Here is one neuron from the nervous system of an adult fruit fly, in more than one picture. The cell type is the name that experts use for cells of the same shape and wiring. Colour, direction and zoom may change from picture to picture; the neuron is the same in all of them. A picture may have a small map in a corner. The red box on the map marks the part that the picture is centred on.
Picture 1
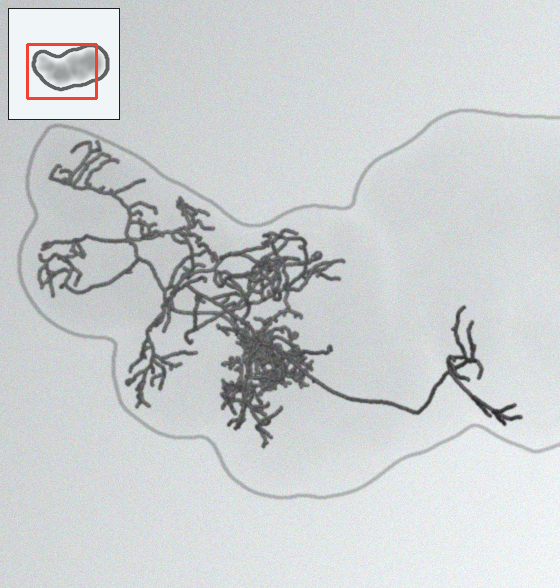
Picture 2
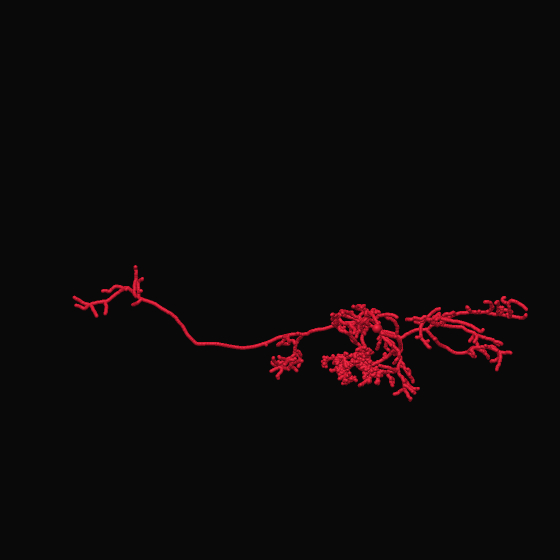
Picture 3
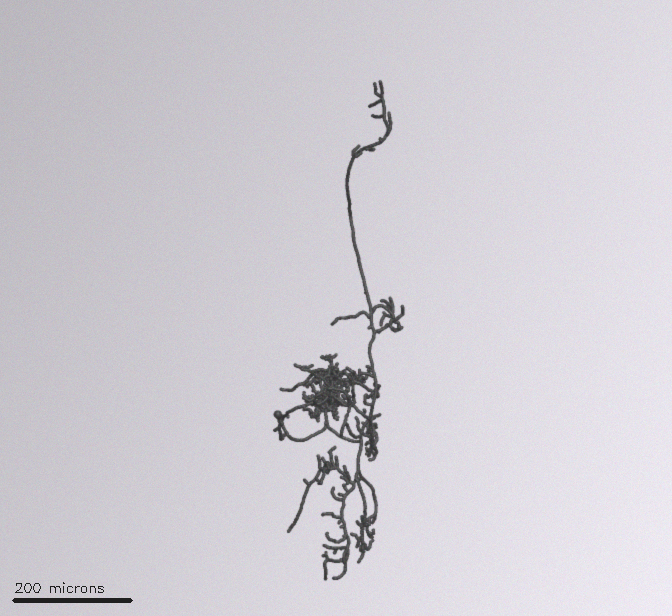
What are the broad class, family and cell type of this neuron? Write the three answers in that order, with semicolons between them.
ascending neuron; hemilineage 19B; AN19B001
